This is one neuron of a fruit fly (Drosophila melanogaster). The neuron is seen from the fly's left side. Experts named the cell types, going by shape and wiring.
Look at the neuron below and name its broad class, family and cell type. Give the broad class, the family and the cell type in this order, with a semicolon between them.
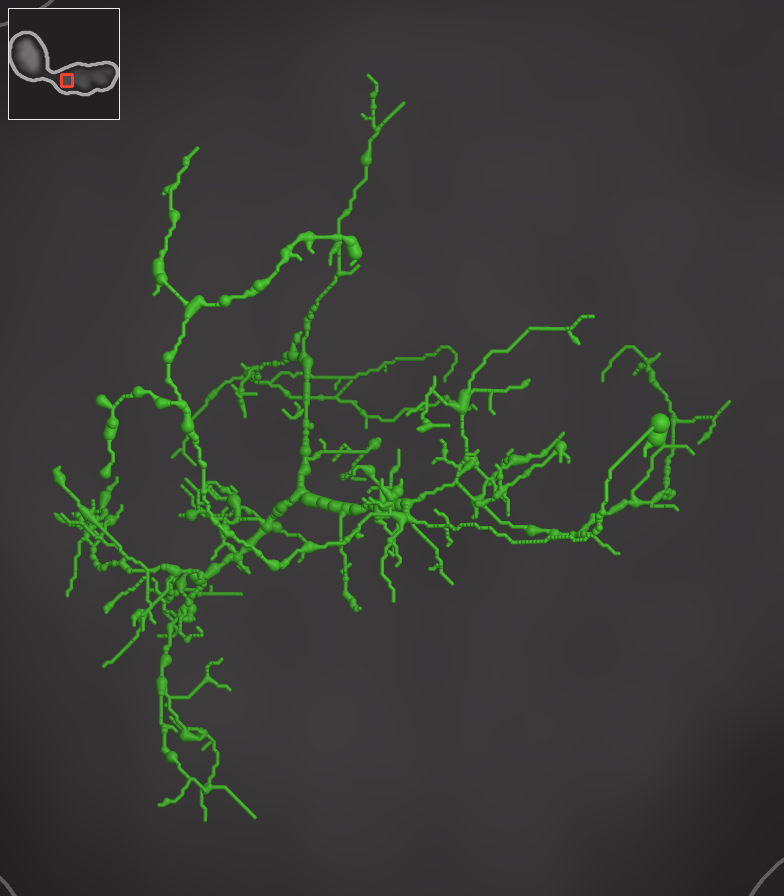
nerve-cord intrinsic neuron; hemilineage 20A.22A; IN20A.22A067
